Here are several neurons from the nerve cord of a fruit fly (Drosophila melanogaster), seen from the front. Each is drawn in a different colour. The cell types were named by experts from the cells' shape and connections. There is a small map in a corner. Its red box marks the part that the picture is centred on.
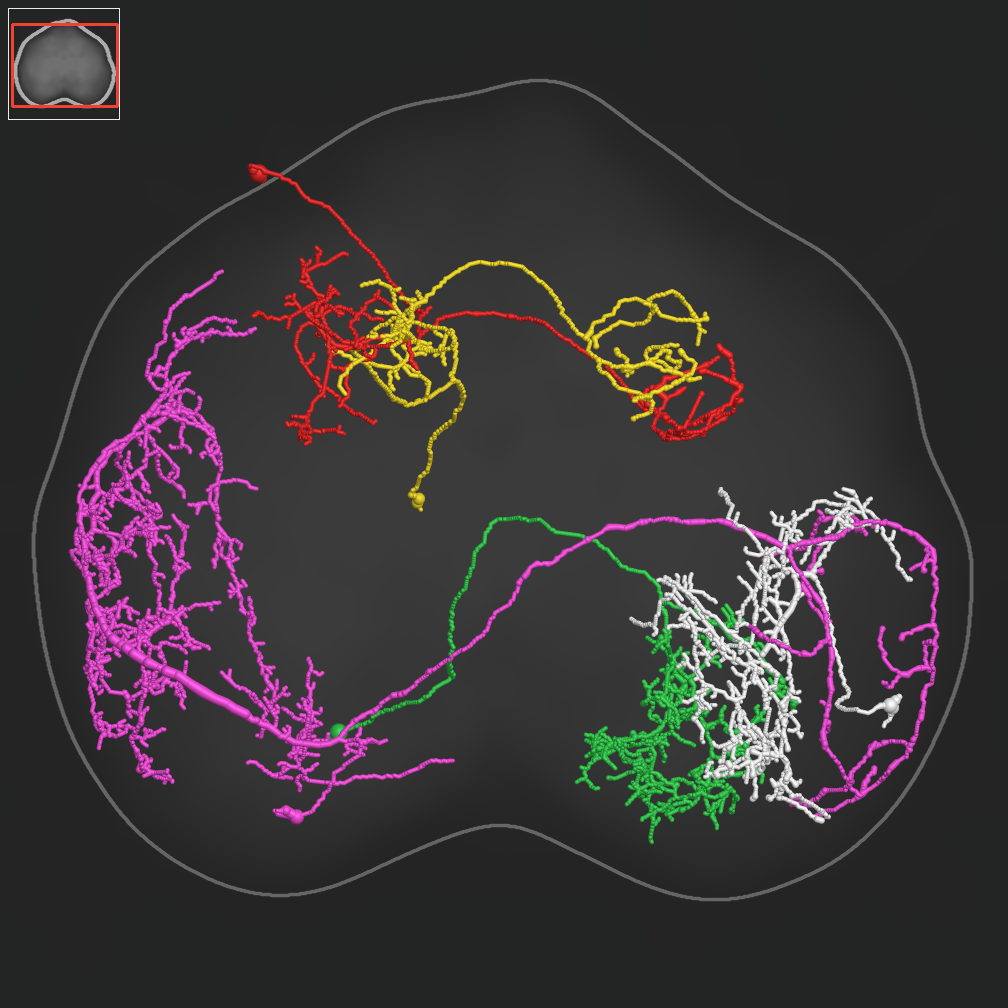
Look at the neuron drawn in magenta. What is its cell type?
INXXX083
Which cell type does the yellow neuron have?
IN06A124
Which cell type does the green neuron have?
IN12B049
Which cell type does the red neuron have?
IN07B087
